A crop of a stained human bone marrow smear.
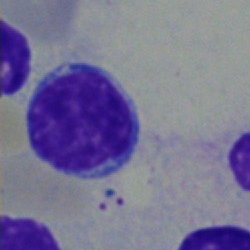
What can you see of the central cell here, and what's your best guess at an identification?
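Look first at the cytoplasm around the nucleus: it forms only a thin rim, and you won't find any granules in it. Now check the chromatin, which is finely stippled rather than coarsely clumped. The cell surface is free of projections or blebs. So this is a lymphocyte.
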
